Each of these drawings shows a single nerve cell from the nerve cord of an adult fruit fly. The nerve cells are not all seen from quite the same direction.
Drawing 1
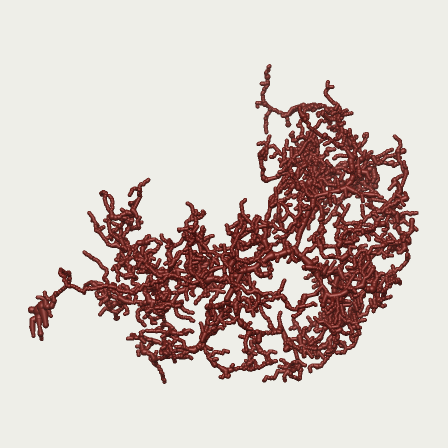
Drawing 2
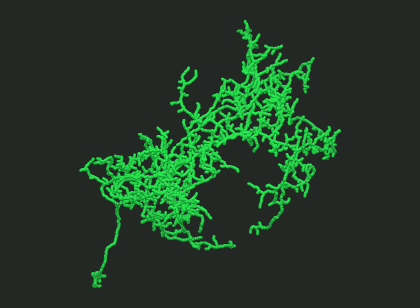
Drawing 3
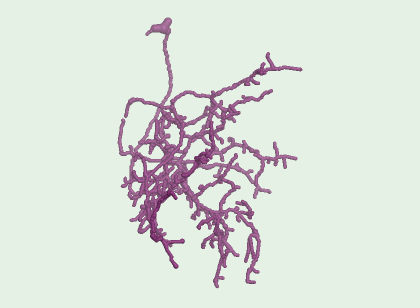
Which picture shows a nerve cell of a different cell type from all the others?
3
